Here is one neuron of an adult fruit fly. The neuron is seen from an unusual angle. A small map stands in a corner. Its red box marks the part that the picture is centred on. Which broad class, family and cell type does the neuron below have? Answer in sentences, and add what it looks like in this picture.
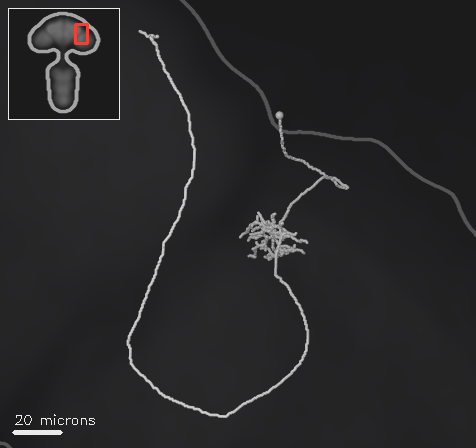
Its broad class is visual projection neuron. Its family is MeTu. It is of cell type MeTu1. It is in the brain and does not reach the nerve cord. The cell body is at the top of the picture. From top to bottom in the picture it spans about 170 microns.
